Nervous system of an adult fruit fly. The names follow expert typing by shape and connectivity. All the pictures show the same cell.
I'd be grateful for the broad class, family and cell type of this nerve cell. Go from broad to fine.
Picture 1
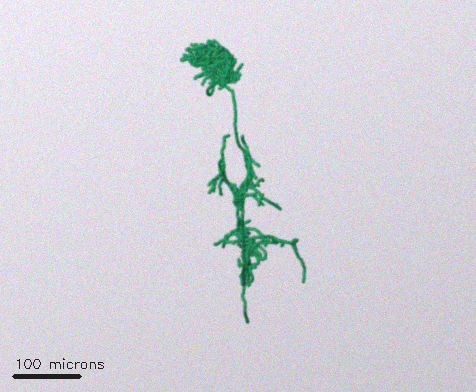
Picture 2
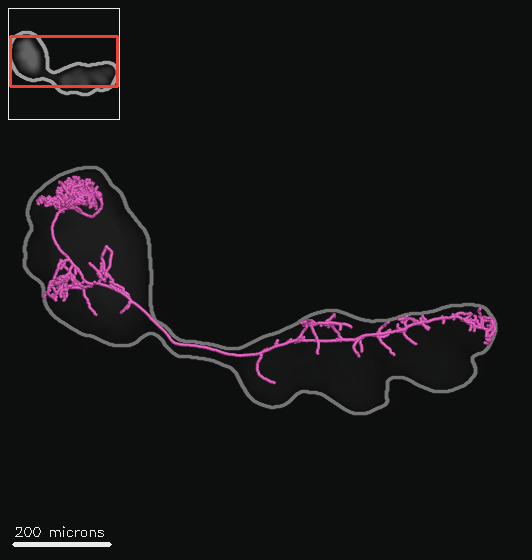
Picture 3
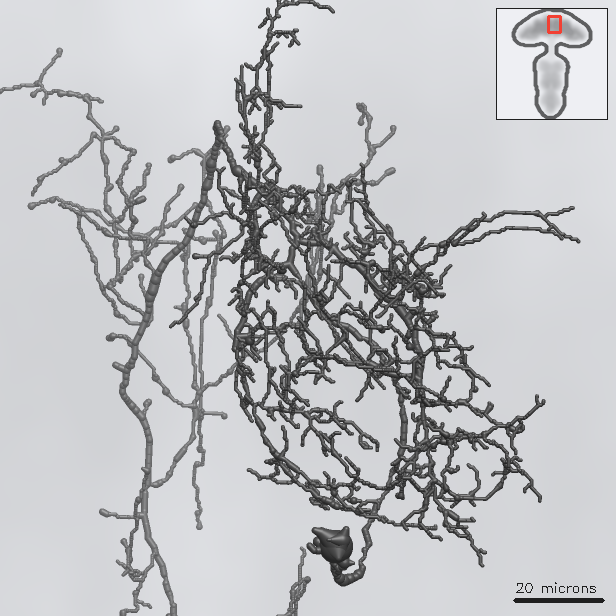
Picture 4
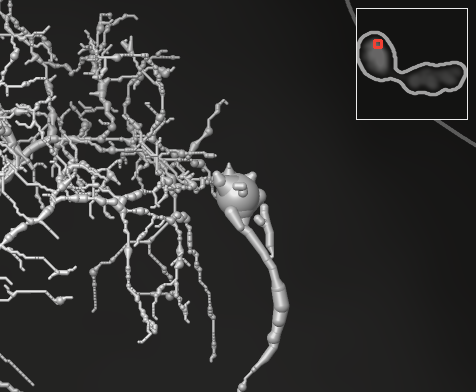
descending neuron; hemilineage SMPpm1; DNp48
